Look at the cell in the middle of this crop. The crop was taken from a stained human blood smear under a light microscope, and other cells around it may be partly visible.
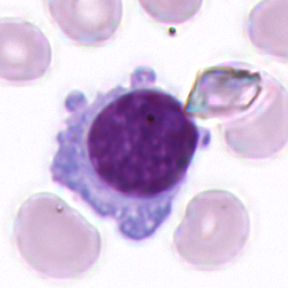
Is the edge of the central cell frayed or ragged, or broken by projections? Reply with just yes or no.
Yes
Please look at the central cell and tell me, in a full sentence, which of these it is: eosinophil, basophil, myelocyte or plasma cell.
The central cell in this smear crop is a plasma cell.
